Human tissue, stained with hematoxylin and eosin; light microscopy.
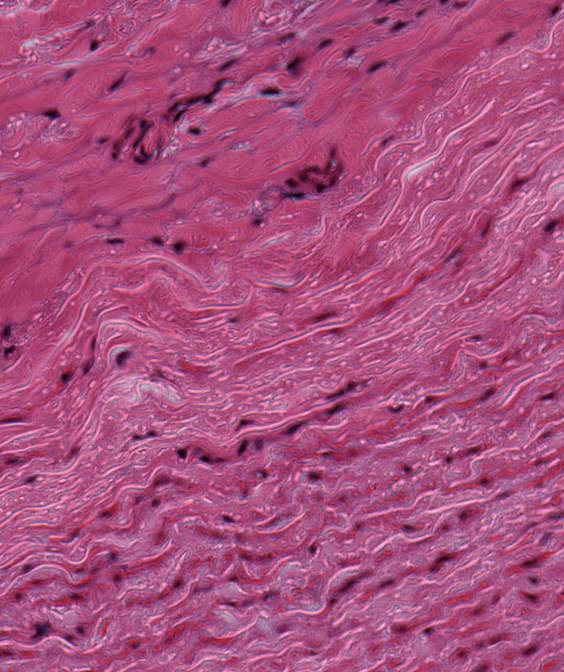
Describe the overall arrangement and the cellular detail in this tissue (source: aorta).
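What you've got here is pink-staining fibrous tissue right across the field, and there's no epithelium anywhere. Look at the lower two-thirds: the fibres there are wavy and crimped. Nuclei are few, dark and elongated, lying lengthwise along the fibres. Toward the upper left you'll also notice small clusters of crowded dark nuclei.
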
